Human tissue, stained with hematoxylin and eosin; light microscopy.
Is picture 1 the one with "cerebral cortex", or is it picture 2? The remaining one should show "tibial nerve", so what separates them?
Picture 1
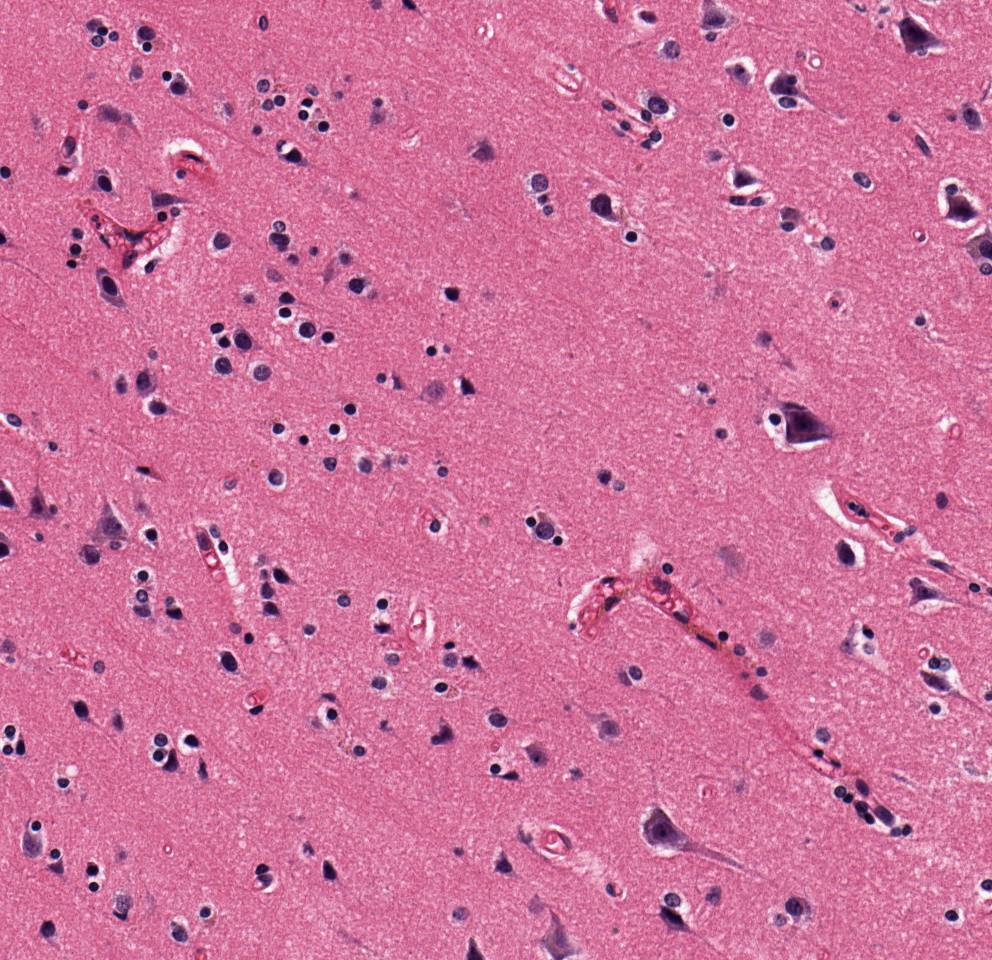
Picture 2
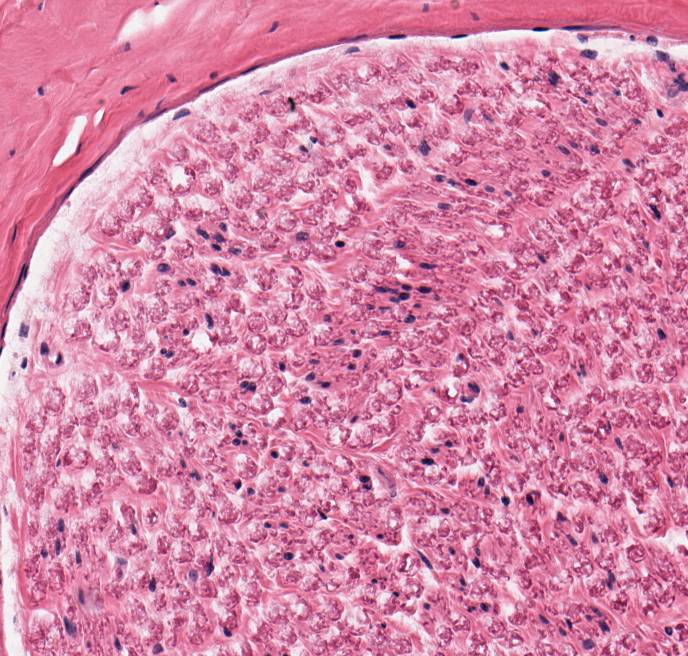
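Item one, which is which: the cerebral cortex is picture 1 and the tibial nerve is picture 2. Item two, cells: picture 1 has scattered large neurons with angular, triangular bodies and purple cytoplasm, for example at the right middle and lower middle, while small, round, dark glial nuclei far outnumber them across the whole field. Several small dark nuclei sit in small clusters close beside some neuron bodies. Picture 2 instead is mostly closely packed round profiles cut in cross-section, each a pale ring around a small pink centre.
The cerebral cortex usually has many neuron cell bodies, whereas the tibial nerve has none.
Item three, borders and surroundings: a thin layer with flattened dark nuclei lines the outer border of the nerve bundle, and dense pink collagenous tissue with sparse spindle-shaped nuclei lies outside it in the upper left corner.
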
